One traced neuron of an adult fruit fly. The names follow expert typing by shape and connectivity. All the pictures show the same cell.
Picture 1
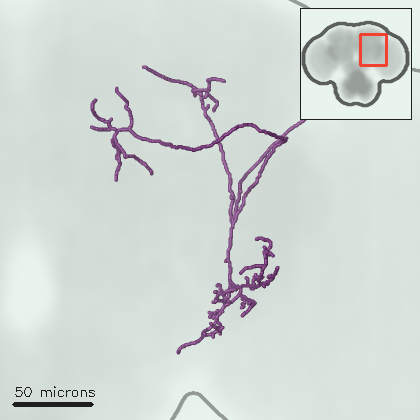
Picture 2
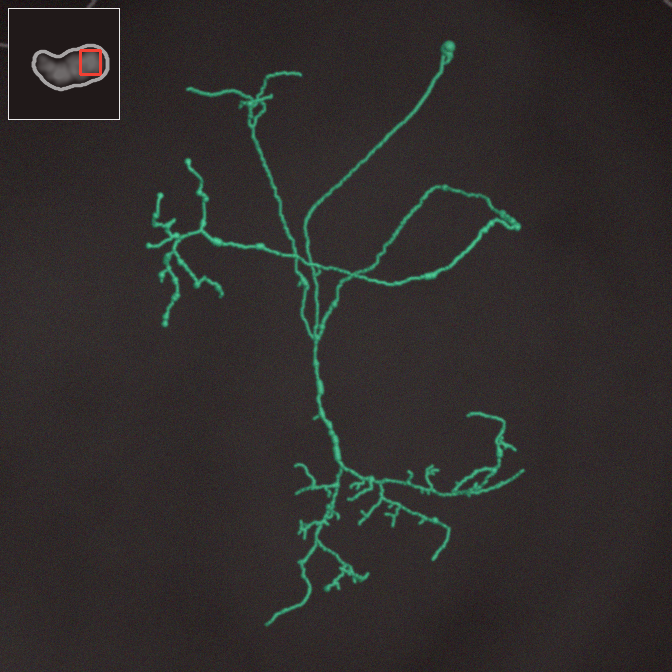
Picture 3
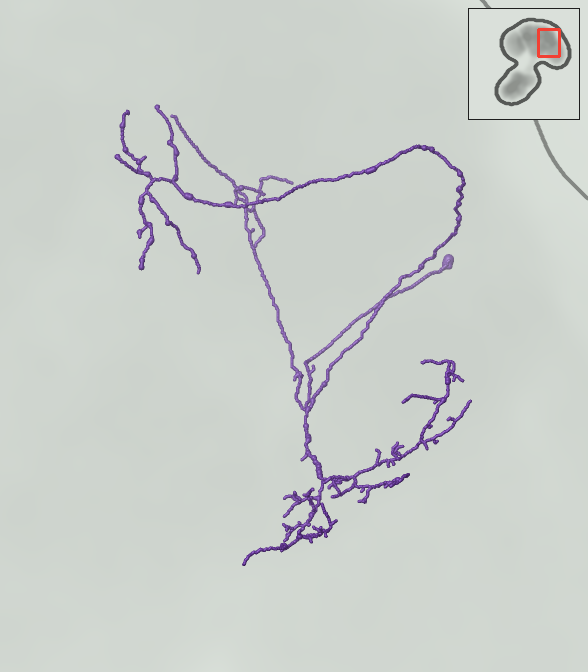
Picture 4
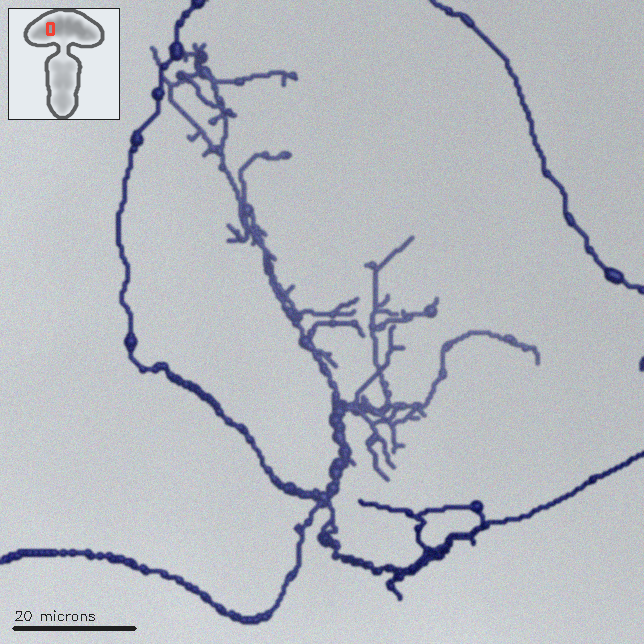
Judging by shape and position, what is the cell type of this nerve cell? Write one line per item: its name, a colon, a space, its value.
cell type: CL253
